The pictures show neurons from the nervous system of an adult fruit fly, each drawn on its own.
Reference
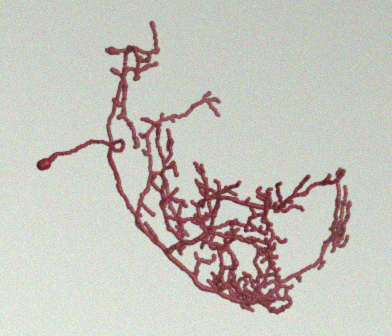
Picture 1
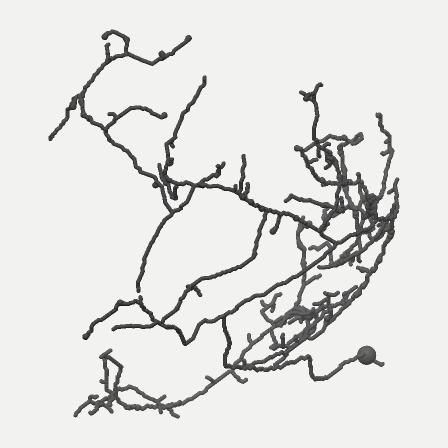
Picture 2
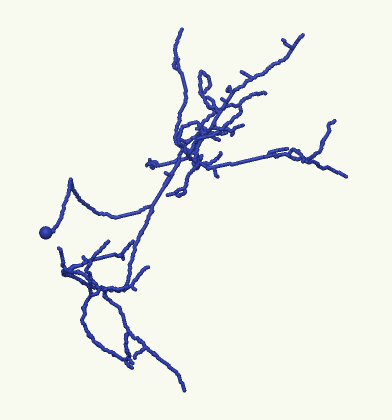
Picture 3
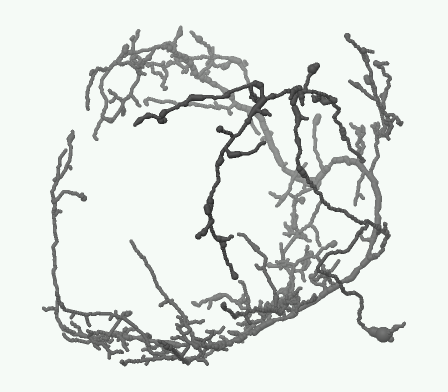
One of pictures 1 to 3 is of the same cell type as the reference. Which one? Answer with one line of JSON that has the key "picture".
{"picture": 3}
